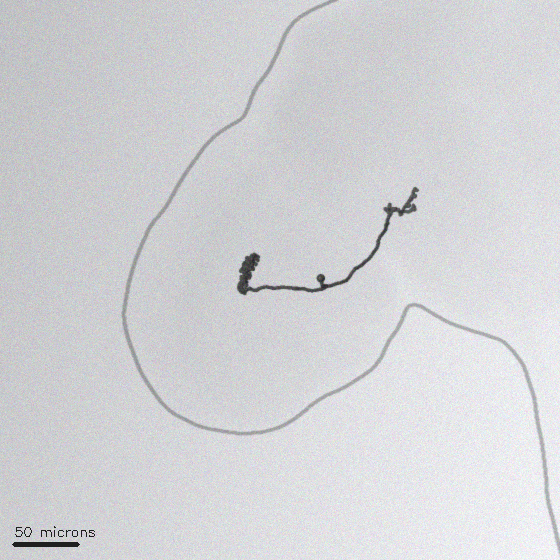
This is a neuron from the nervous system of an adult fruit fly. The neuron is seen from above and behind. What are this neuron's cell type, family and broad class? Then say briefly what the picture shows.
Its cell type is LPC1. Its family is LPC. This is a visual projection neuron. It lies in the brain. Its cell body lies in the middle of the picture. By the scale bar it is about 140 microns wide in this view.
